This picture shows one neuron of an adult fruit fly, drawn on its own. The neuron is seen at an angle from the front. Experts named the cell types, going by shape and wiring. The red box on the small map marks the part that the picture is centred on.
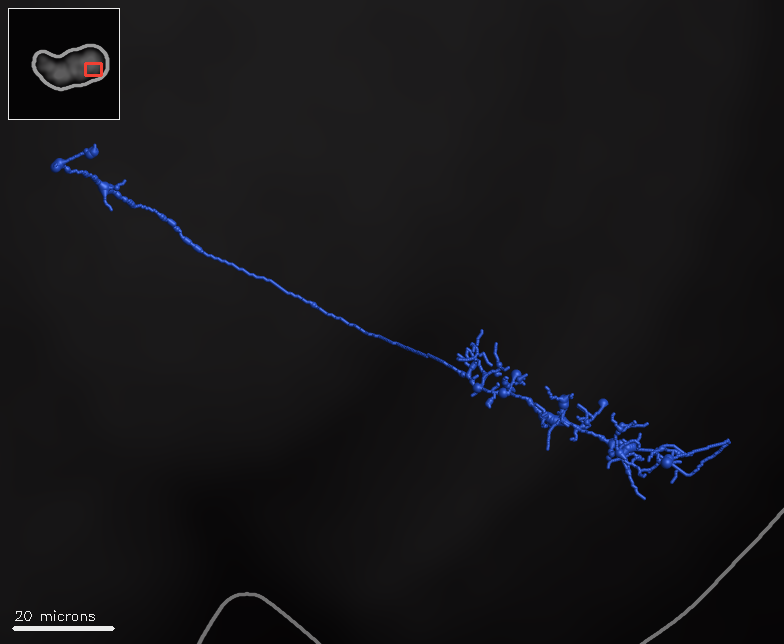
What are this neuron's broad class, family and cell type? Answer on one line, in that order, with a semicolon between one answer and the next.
optic-lobe intrinsic neuron; Tm; Tm12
